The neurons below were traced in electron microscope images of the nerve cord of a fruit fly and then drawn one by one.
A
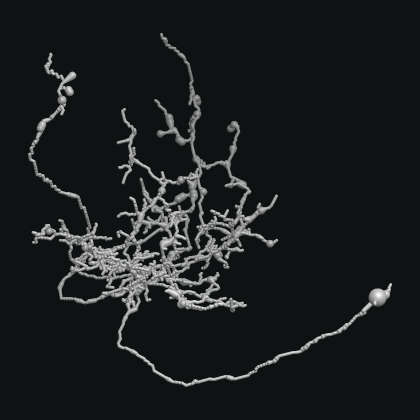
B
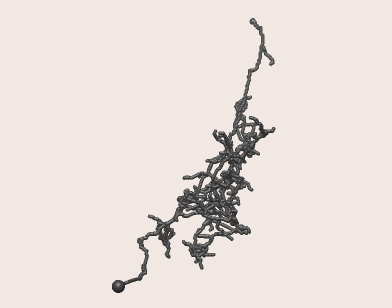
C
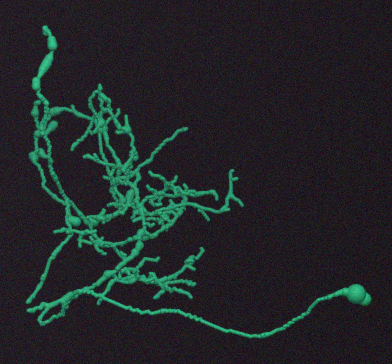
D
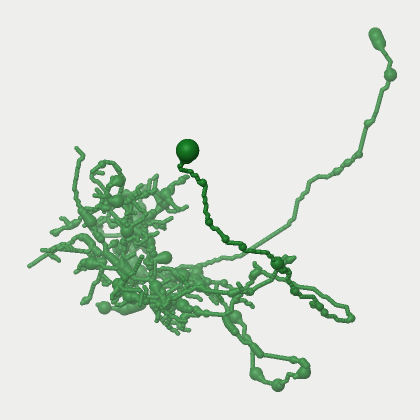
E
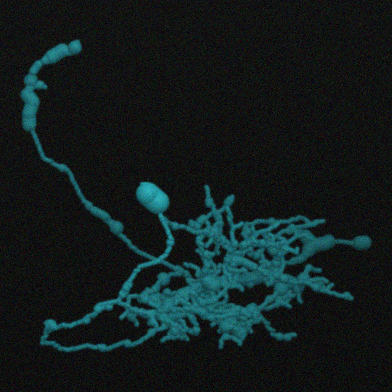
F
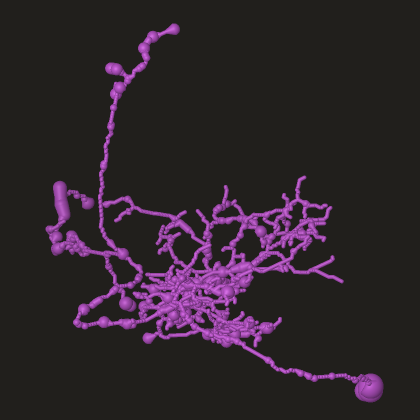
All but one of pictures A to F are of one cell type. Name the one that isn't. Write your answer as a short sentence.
Picture B is the odd one out.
